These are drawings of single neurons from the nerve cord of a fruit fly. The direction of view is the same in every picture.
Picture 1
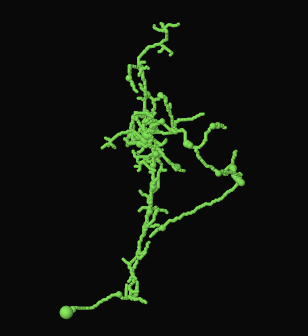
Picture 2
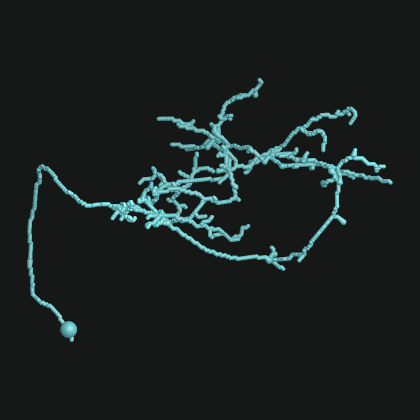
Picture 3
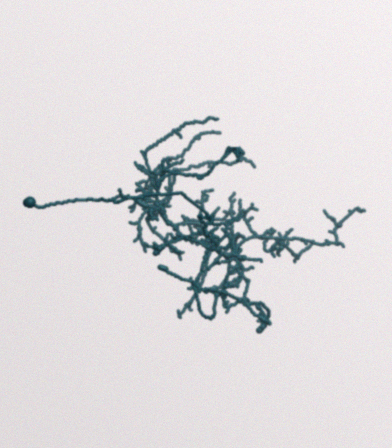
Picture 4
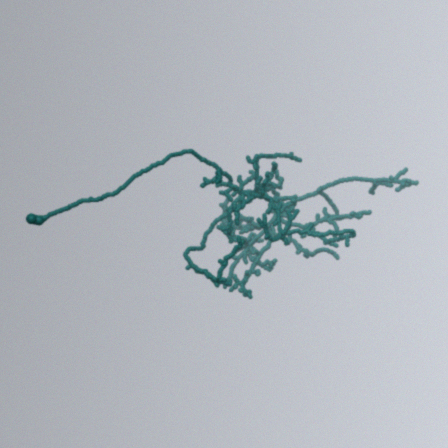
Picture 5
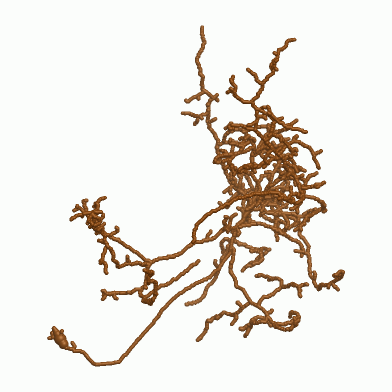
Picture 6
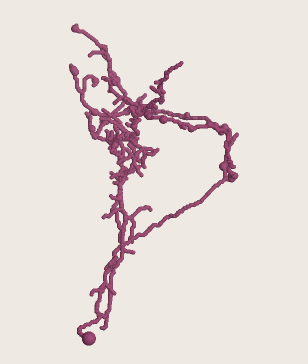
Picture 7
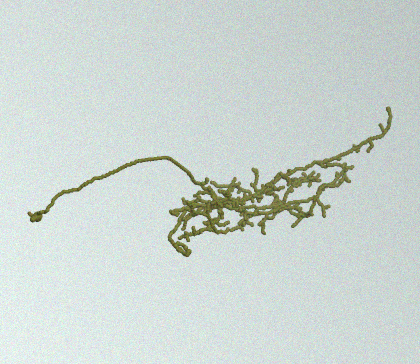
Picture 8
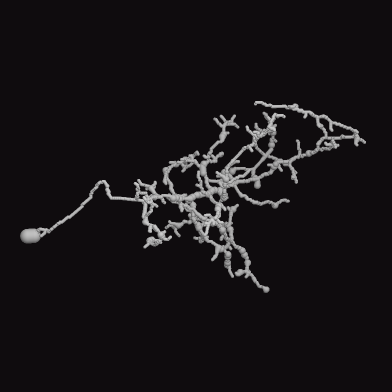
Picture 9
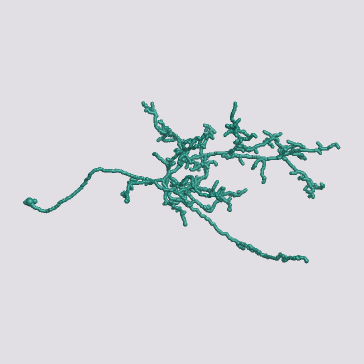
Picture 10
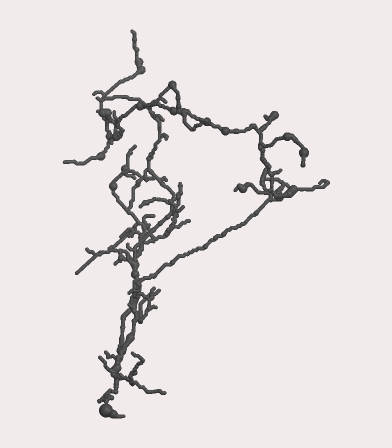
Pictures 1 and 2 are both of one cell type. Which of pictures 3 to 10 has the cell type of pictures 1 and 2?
Picture 6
